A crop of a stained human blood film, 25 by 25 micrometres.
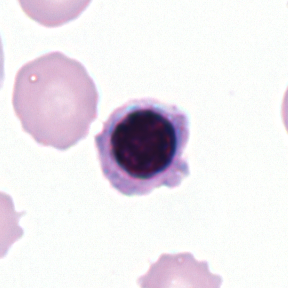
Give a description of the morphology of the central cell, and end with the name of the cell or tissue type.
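First, the outline: irregular and ragged rather than smoothly round. Second, a small knob-like bulge of cytoplasm projects at the lower right. Width comes next, at about 1 times that of a red cell lying whole in the picture. The nucleus is round in outline, roughly 6 micrometres across, and occupies about 50% of the cell's area. Its chromatin is dense and very dark purple, with only faint lighter mottling, and no nucleoli can be seen. Last, the name: this is a normoblast.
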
